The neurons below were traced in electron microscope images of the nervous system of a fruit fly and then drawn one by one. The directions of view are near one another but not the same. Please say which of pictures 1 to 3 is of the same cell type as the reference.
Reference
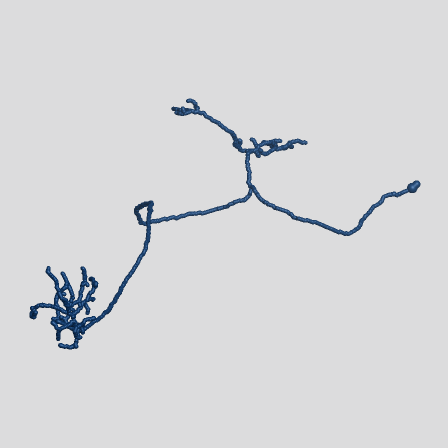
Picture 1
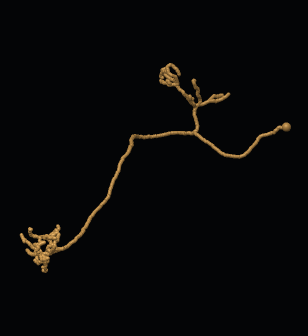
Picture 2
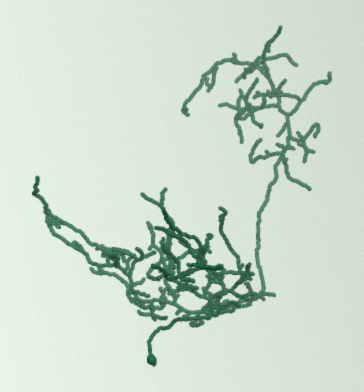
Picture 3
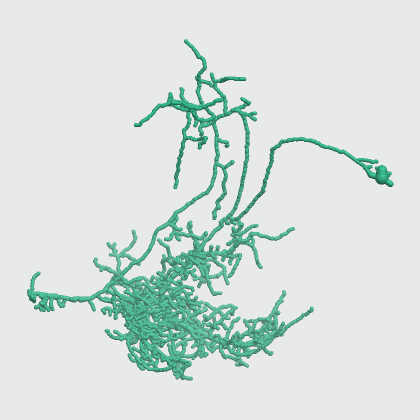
1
